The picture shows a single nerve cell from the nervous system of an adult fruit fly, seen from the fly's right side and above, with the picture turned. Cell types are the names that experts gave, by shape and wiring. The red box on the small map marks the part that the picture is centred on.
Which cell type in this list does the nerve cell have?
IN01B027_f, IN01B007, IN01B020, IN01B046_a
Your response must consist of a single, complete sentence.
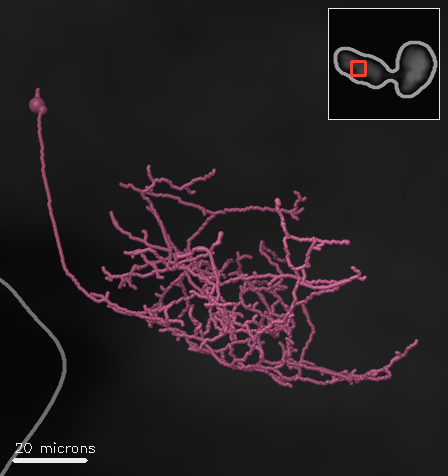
The cell type given to this nerve cell is IN01B046_a.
